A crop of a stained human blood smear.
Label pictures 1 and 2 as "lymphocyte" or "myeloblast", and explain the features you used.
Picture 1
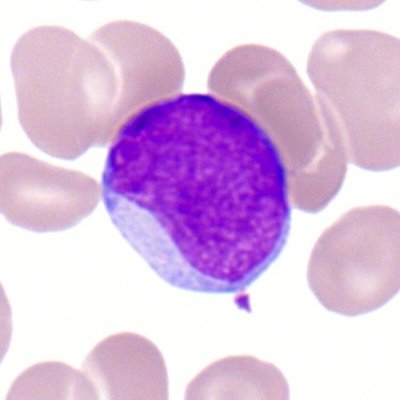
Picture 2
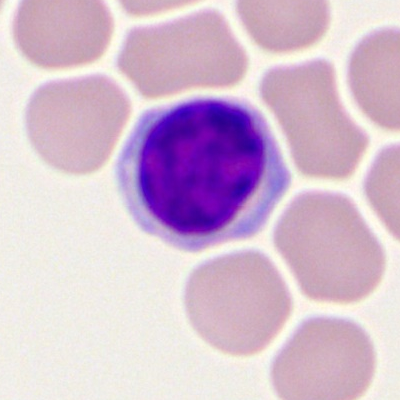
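Picture 1: myeloblast. Picture 2: lymphocyte. Chromatin: picture 1 purple and finely speckled, not coarsely clumped; picture 2 dense and dark purple with coarse darker clumps.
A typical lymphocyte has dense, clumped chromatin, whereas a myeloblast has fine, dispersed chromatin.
Nucleus in picture 1 off-centre, toward the upper right of the cell. Cytoplasm: picture 1 a narrow pale blue crescent along the lower left edge; picture 2 a narrow pale blue rim around the nucleus, with no granules and no vacuoles seen.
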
